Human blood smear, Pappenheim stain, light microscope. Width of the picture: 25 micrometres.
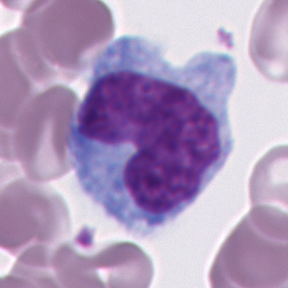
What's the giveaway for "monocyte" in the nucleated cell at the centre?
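Central nucleated cell: monocyte. Nuclear notch opens toward the lower left of the cell. Chromatin fine and lacy, not packed into coarse dark blocks. Cytoplasm plentiful relative to nuclear size, pale grey-blue.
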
